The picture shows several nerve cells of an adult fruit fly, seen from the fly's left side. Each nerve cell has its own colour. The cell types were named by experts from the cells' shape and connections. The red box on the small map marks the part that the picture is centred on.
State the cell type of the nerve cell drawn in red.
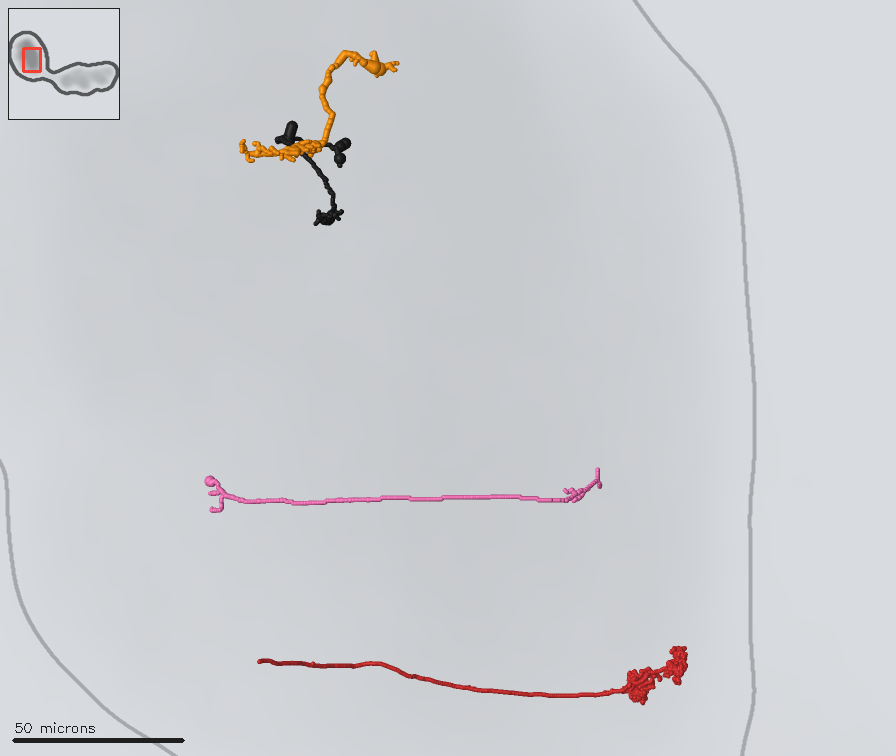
L5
